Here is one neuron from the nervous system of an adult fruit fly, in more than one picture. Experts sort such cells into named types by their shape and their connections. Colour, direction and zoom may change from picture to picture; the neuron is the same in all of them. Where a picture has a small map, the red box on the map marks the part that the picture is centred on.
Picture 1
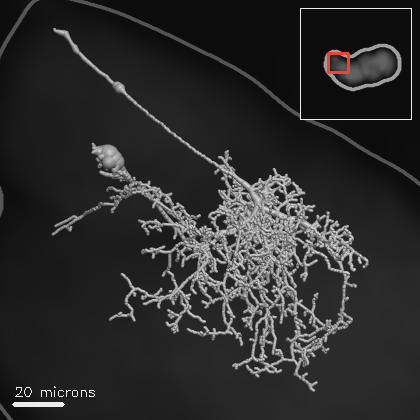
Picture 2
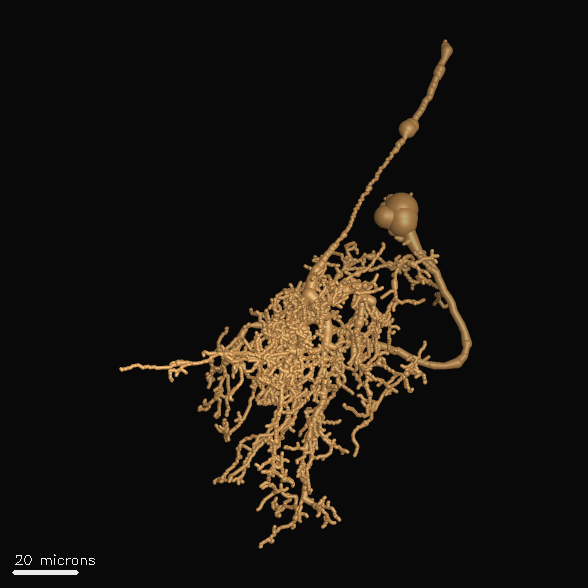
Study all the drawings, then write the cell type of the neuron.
MNad34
